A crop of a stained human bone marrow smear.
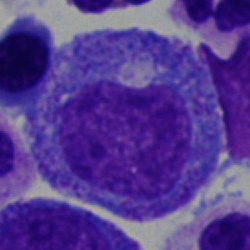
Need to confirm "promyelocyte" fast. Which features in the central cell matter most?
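This promyelocyte has a nucleus with a shallow indentation along its upper edge.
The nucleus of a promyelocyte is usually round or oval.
Set against that, the shallow indentation is a slight departure from a plain round or oval outline. Just above the nucleus, at the indentation, a pale, clear zone sits in the cytoplasm. The chromatin is finely granular rather than coarsely clumped. Fine purplish granules are scattered through the cytoplasm.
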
